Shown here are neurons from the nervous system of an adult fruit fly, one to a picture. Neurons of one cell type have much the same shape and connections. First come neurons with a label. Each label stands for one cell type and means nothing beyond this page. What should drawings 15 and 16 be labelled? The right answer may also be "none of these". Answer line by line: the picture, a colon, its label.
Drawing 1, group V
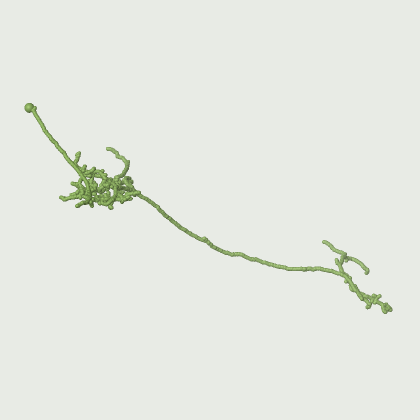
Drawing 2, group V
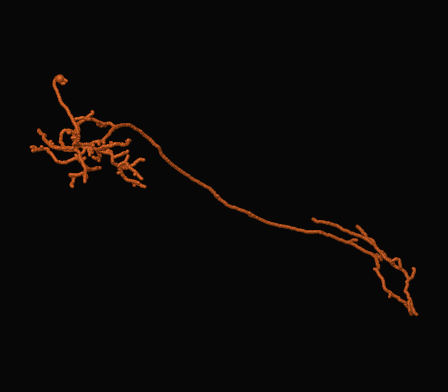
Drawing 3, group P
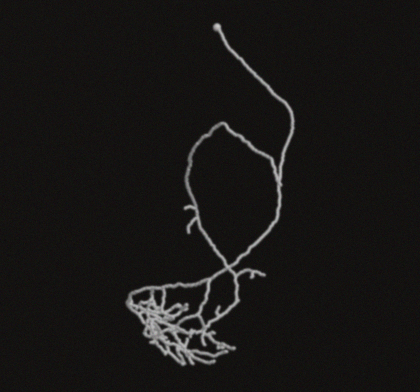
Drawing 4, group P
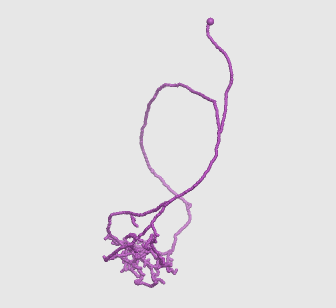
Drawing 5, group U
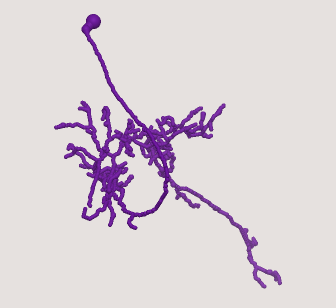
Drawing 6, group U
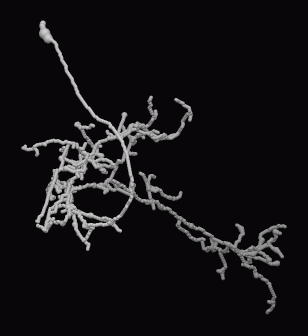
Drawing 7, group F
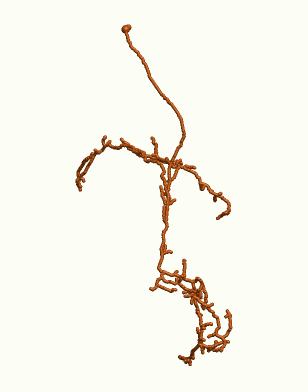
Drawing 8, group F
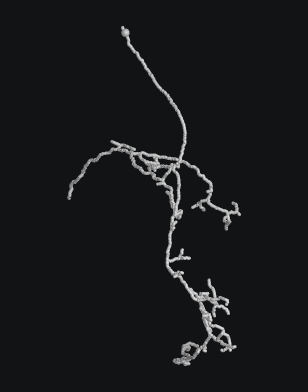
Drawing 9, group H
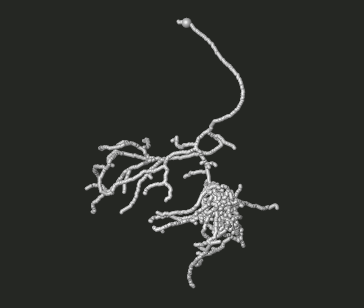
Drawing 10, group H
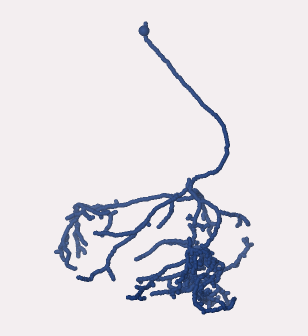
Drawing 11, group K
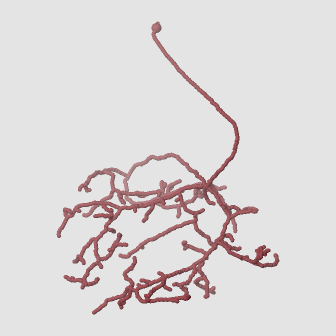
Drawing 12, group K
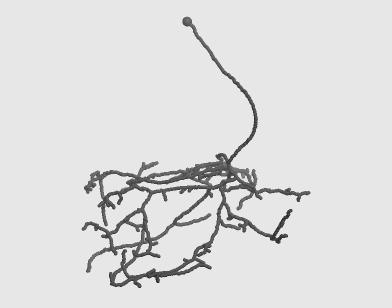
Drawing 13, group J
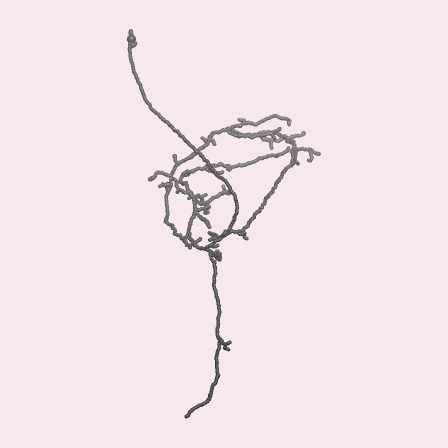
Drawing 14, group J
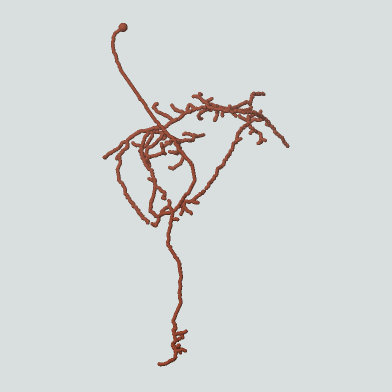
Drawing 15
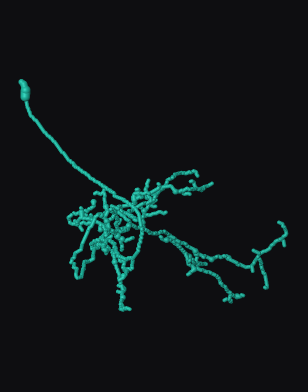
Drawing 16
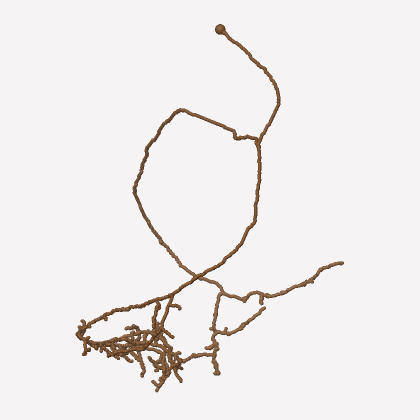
15: group U
16: none of these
